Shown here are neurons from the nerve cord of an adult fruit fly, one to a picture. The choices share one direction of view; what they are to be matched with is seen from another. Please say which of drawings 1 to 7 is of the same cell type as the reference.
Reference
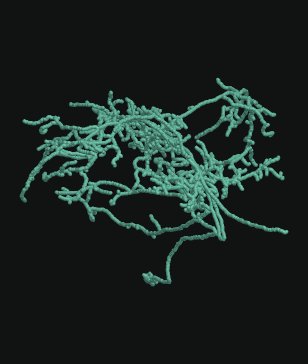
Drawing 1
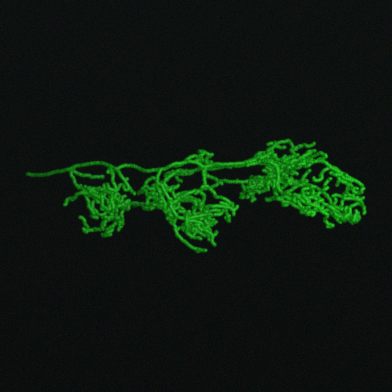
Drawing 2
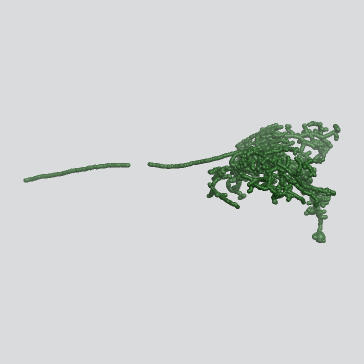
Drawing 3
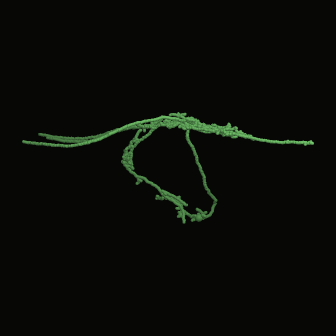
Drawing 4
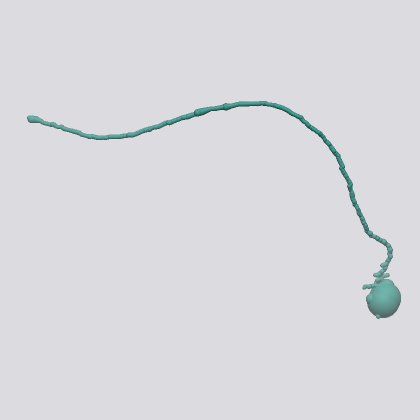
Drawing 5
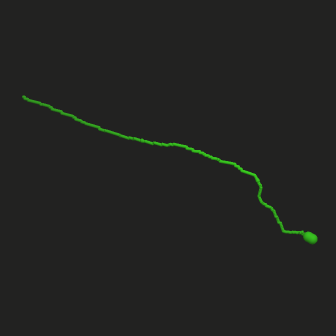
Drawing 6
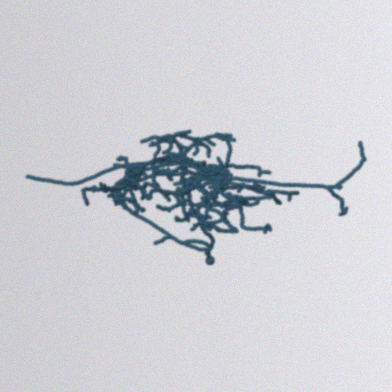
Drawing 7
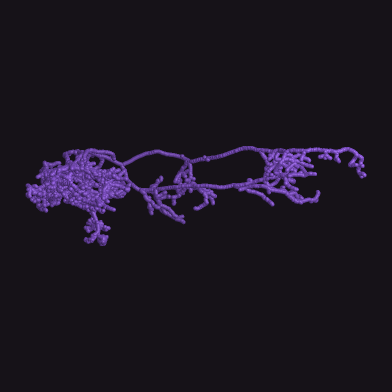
6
